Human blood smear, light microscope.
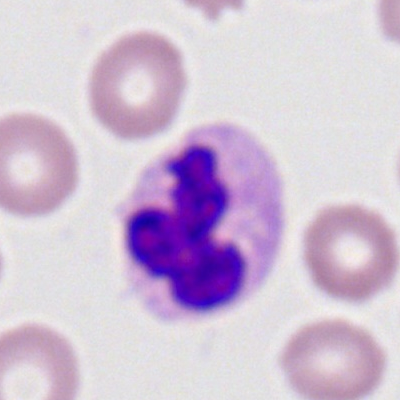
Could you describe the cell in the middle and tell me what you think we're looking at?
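Several lobes make up the nucleus, and they stay joined together. No nucleoli are visible within it. A fair rim of pale pinkish-lilac cytoplasm surrounds the nucleus and contains no large orange-red granules. This cell is a segmented neutrophil.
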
